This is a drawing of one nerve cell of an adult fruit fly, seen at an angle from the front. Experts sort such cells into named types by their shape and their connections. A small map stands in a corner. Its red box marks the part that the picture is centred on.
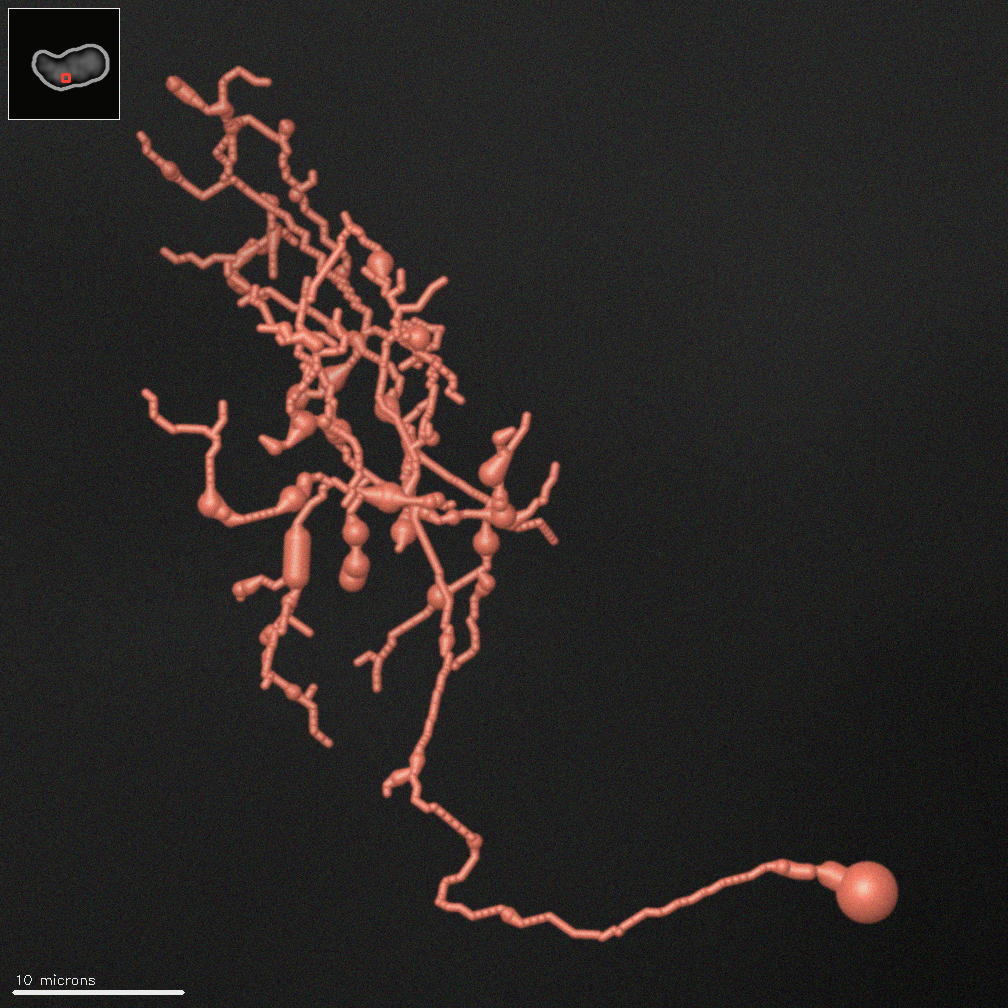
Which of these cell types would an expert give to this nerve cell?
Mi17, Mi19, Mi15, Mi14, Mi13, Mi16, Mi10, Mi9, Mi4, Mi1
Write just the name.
Mi10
